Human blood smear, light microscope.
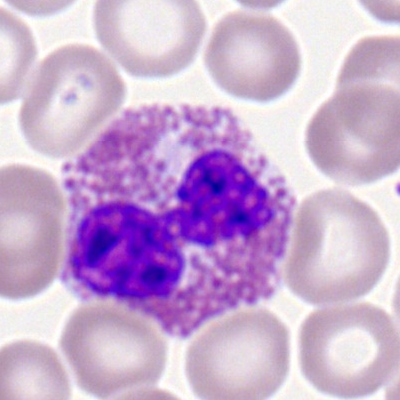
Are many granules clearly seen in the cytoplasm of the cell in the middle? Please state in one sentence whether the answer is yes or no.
Yes, what the cytoplasm holds is many visible granules.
